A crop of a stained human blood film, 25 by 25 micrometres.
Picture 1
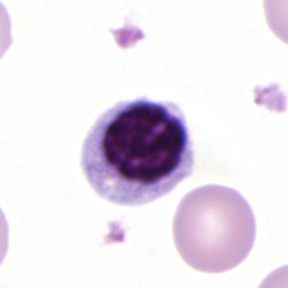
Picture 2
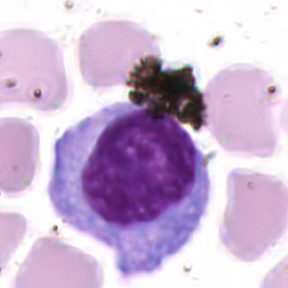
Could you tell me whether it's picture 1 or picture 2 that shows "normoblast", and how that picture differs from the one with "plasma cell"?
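Picture 1 is the normoblast, and picture 2 is the plasma cell. The normoblast has a smooth, roughly round outline, while the plasma cell's outline is irregular, with a rounded bulge projecting at the bottom. In the normoblast, a cell about 10 micrometres across, the round nucleus is about 7 micrometres across, lies toward the upper right and fills about 60% of the cell's area; in the plasma cell the nucleus likewise takes up more than half of the cell. Where the cytoplasm rim is widest differs too: at the lower left of the nucleus in the normoblast, but below the nucleus in the plasma cell. The normoblast has dark purple, coarsely clumped chromatin and pale bluish-lilac cytoplasm, and in the plasma cell no distinct granules are visible in the cytoplasm.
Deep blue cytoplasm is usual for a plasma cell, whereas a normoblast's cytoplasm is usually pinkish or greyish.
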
